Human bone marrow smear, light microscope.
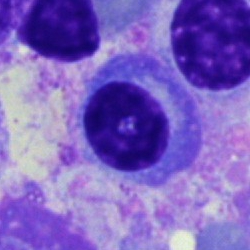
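Plasma cell, the one in the middle of this stained bone marrow smear. Notice first its smooth outline, round to oval. The nucleus sits off-centre toward the left, so the widest rim of cytoplasm is on the right. Its chromatin is dark purple and dense. Now look right next to the nucleus: a lighter band of cytoplasm lies there.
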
